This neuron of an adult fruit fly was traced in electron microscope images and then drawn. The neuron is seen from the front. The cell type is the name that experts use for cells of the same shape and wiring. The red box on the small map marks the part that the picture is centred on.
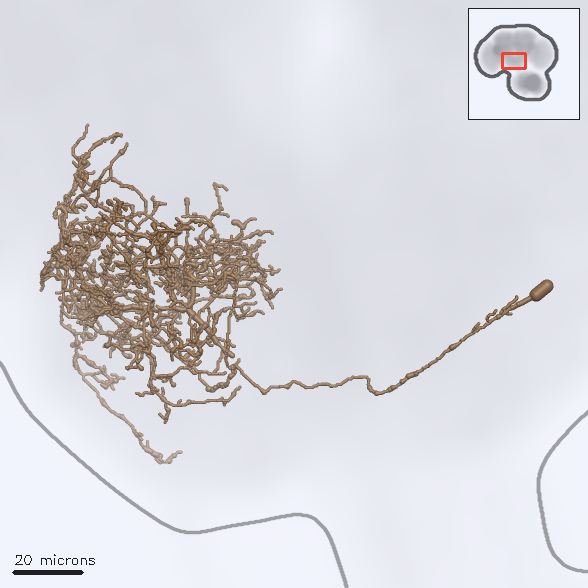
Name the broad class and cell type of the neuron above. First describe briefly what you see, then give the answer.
The cell body can be seen on the right of the picture. By the scale bar it is about 150 microns wide in this view. The picture shows more than a hundred branch ends. It is a central-brain intrinsic neuron. The cell type is GNG592.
